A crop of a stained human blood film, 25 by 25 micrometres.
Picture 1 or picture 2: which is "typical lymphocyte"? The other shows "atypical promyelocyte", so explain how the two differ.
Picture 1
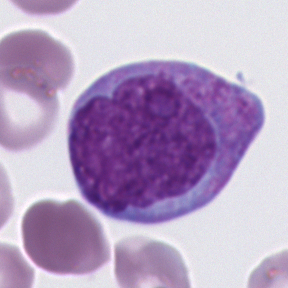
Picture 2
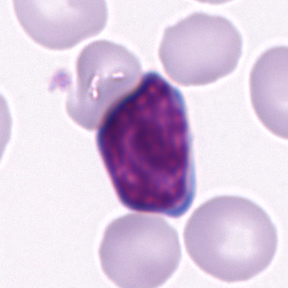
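Look first at picture 1: that is the atypical promyelocyte, and picture 2 is the typical lymphocyte. The atypical promyelocyte is oval, about 18 by 14 micrometres, and tapers to a blunt point at the upper right, where a tiny pale tag projects from its edge. In the upper part of its nucleus you can find a paler, rounded area that looks like a nucleolus. Fine purplish granules are scattered through the cytoplasm at the upper right, and there are no vacuoles.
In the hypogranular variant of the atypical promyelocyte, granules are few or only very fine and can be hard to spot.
Red cells lie all around it, yet none overlaps it. Turning to the typical lymphocyte, notice its angular outline with several fairly straight sides. Its nucleus measures about 12 by 8 micrometres and fills about 80% of the cell's area, so only a thin, deep blue rim of cytoplasm shows, most clearly along the lower right edge.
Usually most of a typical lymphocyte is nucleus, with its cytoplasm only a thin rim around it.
The chromatin is dark purple and coarsely mottled, and no distinct nucleoli can be seen. Set side by side, the first is oval with a tapering point while the second is angular; the first has a pale nucleolus-like area while the second has no distinct nucleoli; and the first shows fine purplish granules in its cytoplasm, while the second shows just a thin, deep blue rim.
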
